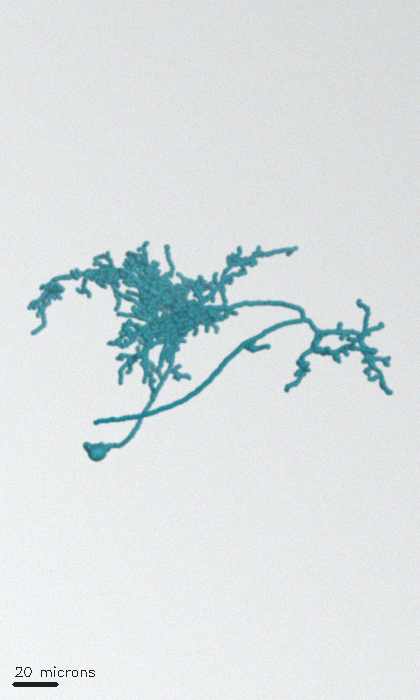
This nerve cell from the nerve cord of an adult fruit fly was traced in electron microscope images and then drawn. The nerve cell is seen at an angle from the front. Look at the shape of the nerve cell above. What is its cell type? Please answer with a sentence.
The cell type is AN07B017.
